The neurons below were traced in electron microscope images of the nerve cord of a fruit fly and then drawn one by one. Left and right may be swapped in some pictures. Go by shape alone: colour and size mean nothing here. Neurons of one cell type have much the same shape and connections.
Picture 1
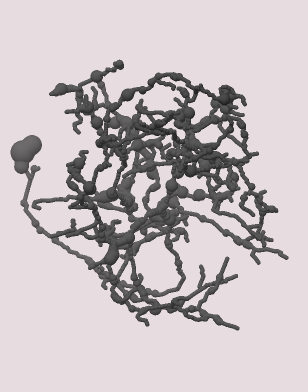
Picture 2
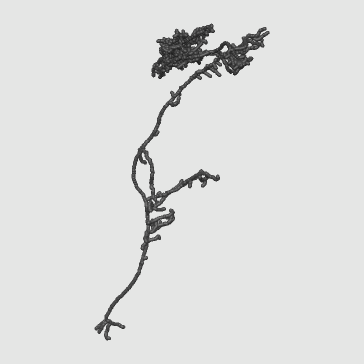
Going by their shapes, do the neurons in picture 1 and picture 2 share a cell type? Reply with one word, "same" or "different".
different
